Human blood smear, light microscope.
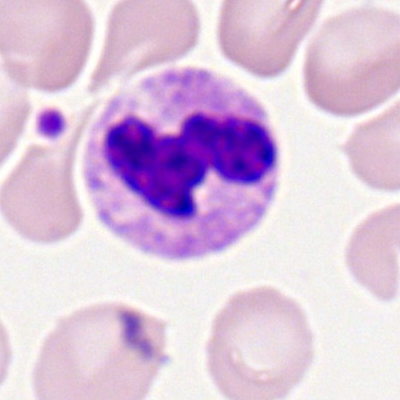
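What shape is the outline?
Round and smooth.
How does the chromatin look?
Dark purple and coarsely clumped.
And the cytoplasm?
Plentiful and pale pinkish-lilac, with fine lilac granules spread evenly through it.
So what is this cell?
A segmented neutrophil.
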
